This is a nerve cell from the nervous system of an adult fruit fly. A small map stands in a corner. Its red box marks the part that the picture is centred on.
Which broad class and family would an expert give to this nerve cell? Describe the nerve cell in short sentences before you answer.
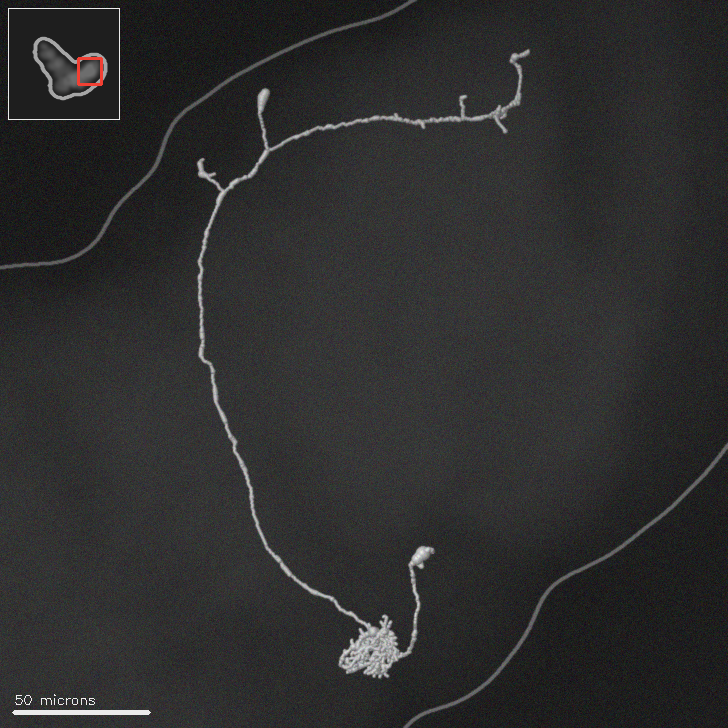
The cell body is at the bottom of the picture. From top to bottom in the picture it spans about 250 microns. It is a central-brain intrinsic neuron. The family is hemilineage ALad1.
